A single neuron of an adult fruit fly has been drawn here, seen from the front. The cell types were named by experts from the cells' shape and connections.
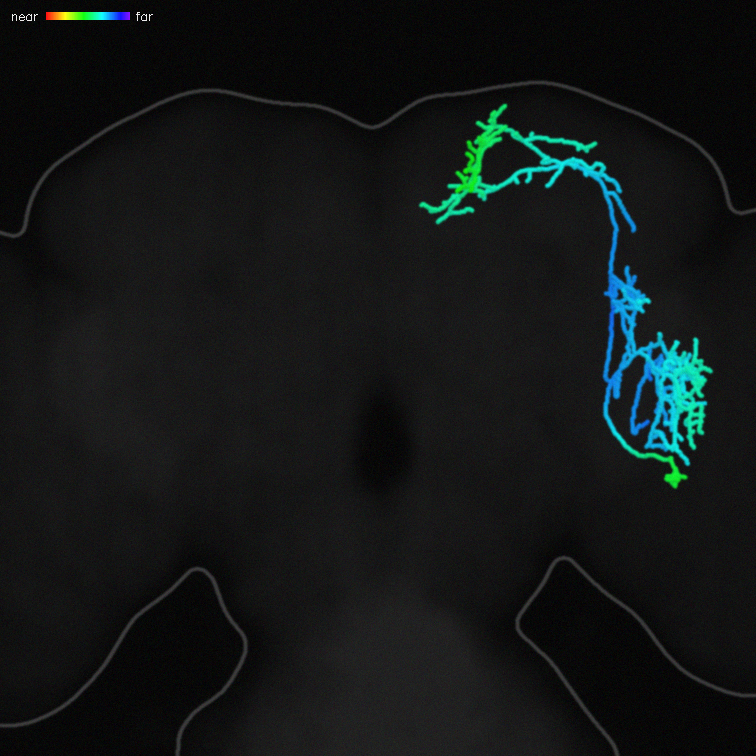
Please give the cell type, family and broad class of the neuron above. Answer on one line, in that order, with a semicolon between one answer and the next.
LoVP64; LoVP; visual projection neuron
